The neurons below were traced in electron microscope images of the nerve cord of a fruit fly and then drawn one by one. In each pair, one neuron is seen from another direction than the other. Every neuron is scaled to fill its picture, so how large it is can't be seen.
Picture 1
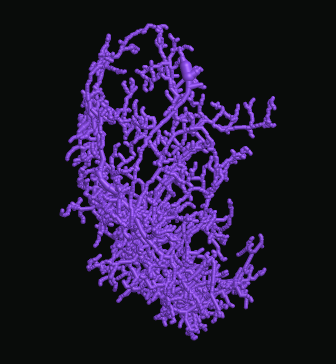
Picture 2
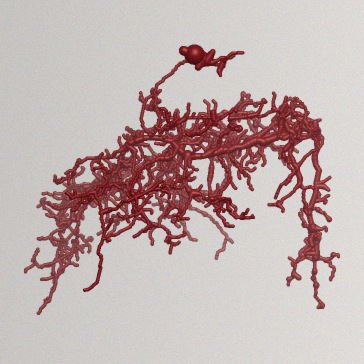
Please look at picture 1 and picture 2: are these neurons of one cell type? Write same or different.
different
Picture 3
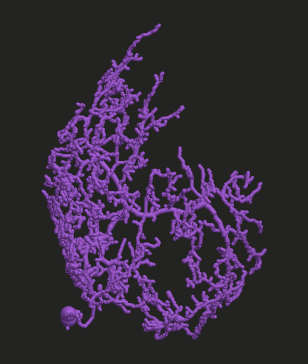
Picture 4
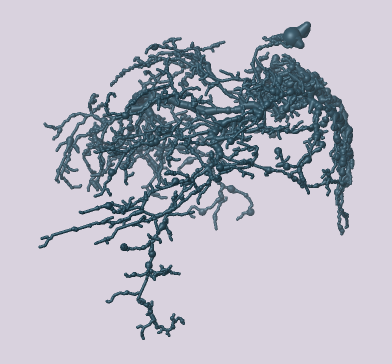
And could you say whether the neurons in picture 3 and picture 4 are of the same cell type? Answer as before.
same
